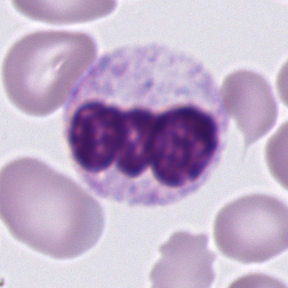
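Segmented neutrophil in a stained smear of human peripheral blood. The nucleus is divided into three lobes that lie side by side in a horizontal row across the middle of the cell, the middle lobe being the smallest of the three. Fine, scattered violet granules are held in the cytoplasm.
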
